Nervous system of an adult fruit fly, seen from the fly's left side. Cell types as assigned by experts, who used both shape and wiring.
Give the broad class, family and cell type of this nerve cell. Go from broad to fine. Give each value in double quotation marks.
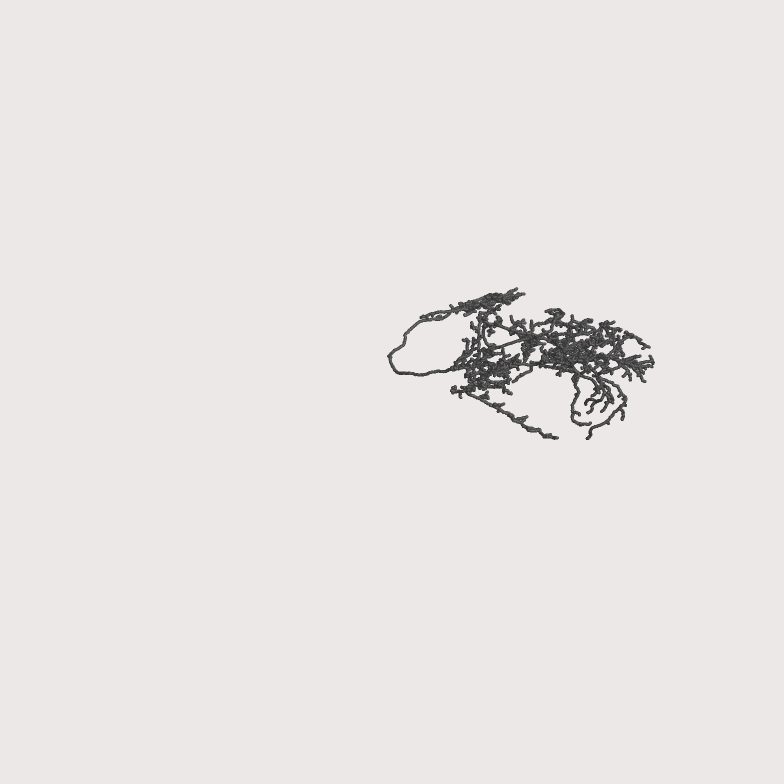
"nerve-cord intrinsic neuron", "hemilineage 18B", "IN18B013"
